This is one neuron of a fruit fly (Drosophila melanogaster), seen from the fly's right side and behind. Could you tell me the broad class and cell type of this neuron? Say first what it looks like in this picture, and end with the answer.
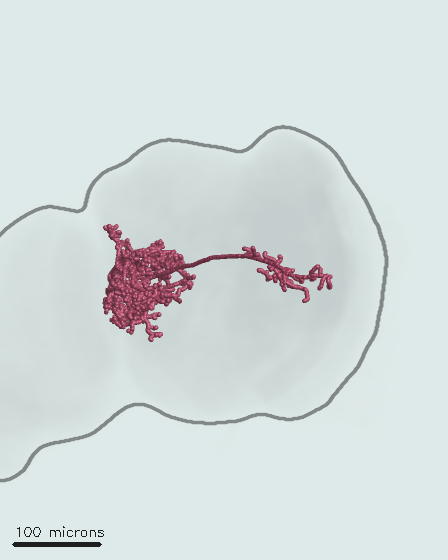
From left to right in the picture it spans about 250 microns. As drawn here it is wider than it is tall. It is a central-brain intrinsic neuron. The cell type is PVLP151.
